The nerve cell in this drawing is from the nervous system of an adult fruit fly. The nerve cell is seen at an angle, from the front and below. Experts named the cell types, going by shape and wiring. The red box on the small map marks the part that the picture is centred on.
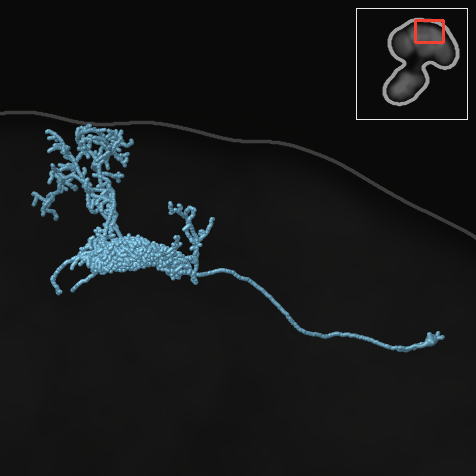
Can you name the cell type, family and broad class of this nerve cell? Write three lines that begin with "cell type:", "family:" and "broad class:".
cell type: MBON06
family: MBON
broad class: central-brain intrinsic neuron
